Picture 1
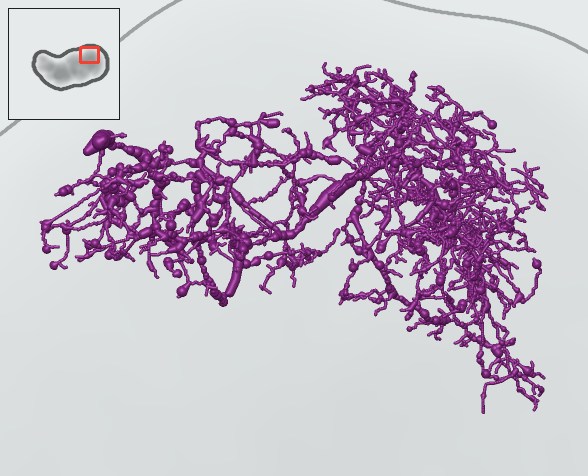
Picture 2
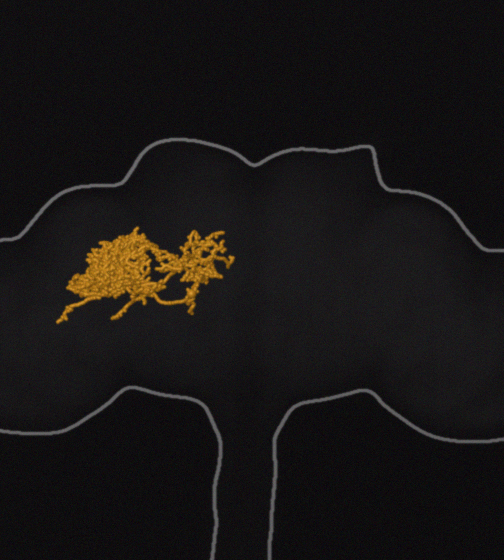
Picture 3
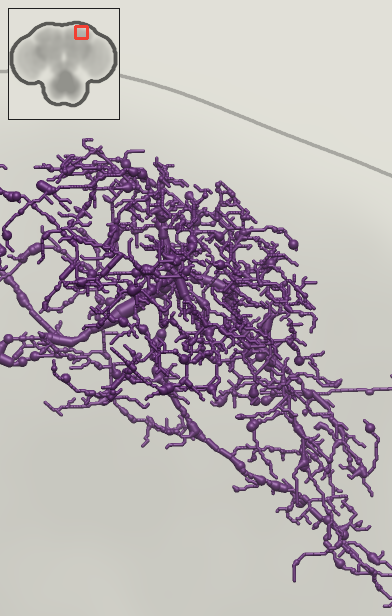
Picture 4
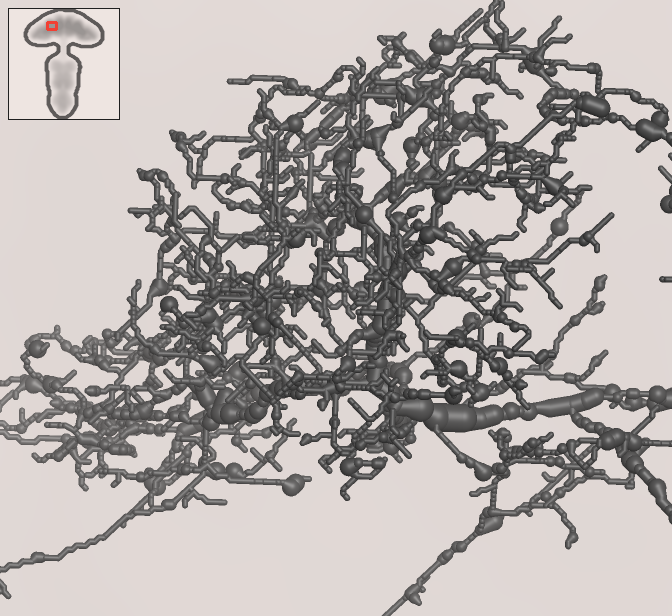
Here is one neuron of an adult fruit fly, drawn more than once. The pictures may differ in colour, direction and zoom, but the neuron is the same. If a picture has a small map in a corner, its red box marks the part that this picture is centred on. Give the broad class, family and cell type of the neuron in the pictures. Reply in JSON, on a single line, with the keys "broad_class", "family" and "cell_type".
{"broad_class": "central-brain intrinsic neuron", "family": "hemilineage SMPpd1", "cell_type": "SLP391"}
